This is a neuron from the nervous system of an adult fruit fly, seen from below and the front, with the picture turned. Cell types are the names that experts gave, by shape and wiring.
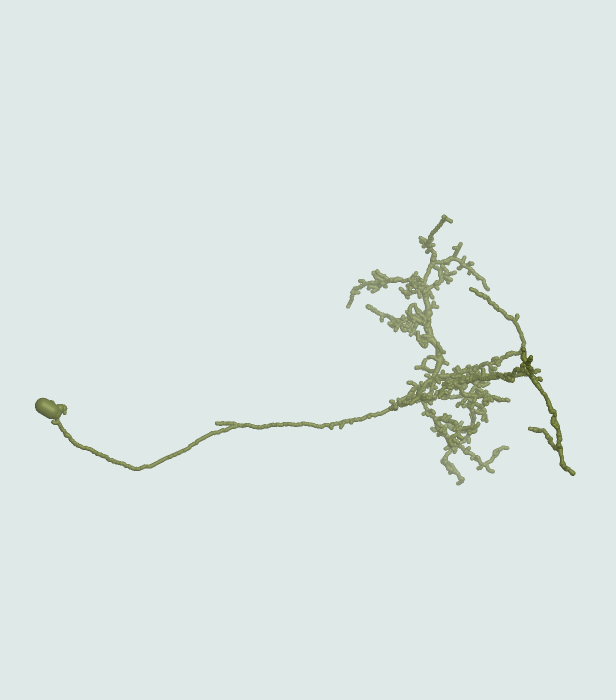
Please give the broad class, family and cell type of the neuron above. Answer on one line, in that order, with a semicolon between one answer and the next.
nerve-cord intrinsic neuron; hemilineage 12A; vMS12_d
